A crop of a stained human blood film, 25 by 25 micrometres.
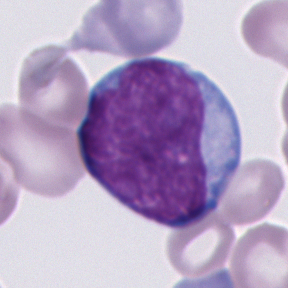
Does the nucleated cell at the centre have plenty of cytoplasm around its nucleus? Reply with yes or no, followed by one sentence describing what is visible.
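No. The nucleus fills most of the cell and sits toward the left.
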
